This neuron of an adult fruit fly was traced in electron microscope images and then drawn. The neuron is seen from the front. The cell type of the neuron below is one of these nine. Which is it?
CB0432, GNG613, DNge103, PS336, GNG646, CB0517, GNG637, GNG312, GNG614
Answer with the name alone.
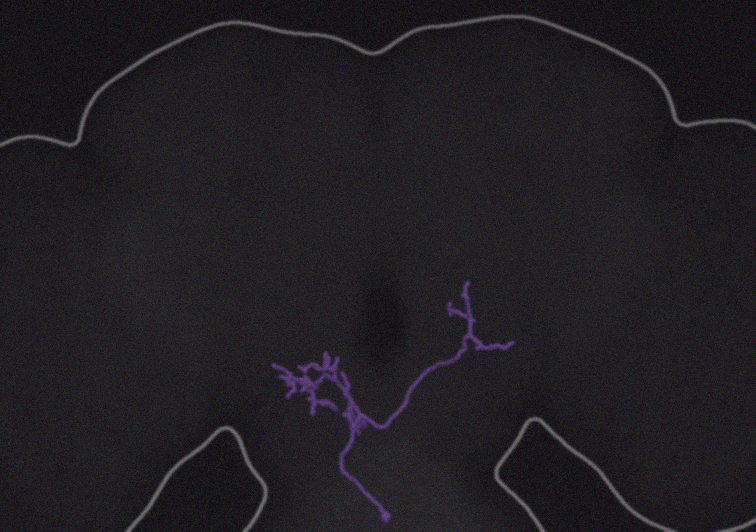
GNG613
